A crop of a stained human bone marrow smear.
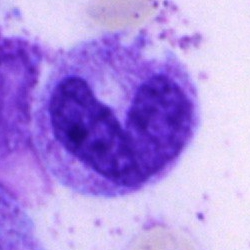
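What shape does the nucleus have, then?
Deeply notched from the top, it looks two-lobed, like a kidney or a heart.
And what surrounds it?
A moderate rim of pale lilac cytoplasm, filled with scattered purple granules; loose purple granules also lie just outside the cell edge at the upper right.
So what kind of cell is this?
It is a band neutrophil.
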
